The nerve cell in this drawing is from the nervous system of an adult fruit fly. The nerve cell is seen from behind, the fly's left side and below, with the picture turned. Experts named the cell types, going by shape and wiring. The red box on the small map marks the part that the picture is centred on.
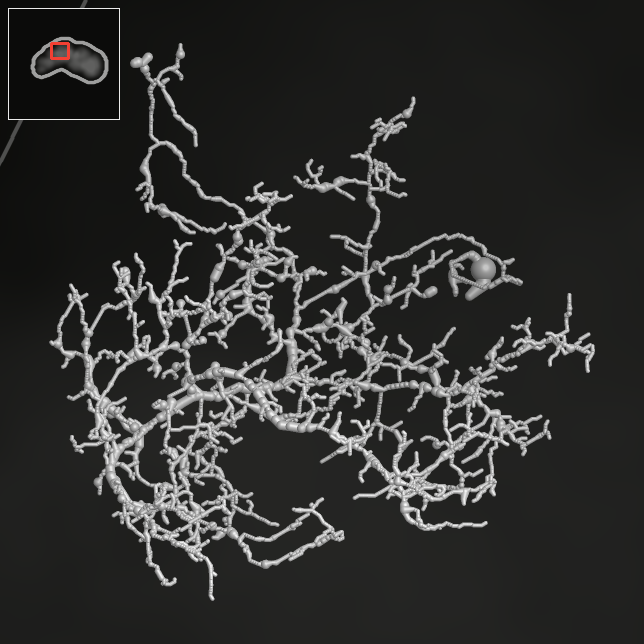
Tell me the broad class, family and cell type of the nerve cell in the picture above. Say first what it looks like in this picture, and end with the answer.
The cell body is on the right of the picture. The picture shows more than a hundred branch ends. This is a nerve-cord intrinsic neuron. Its family is hemilineage 17A. The cell type is IN17A061.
